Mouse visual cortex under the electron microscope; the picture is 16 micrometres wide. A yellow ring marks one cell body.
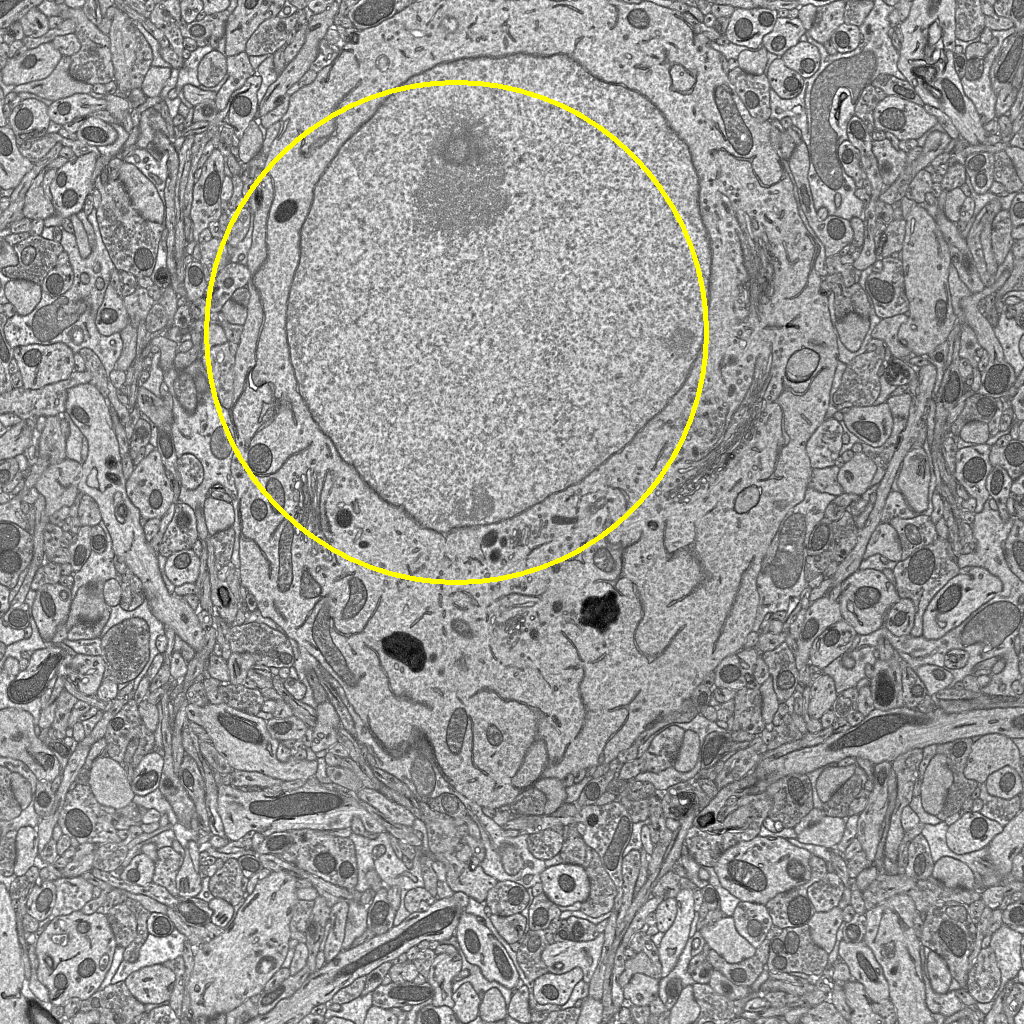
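Excitatory neuron. Its large, roundish nucleus has a smooth outline and lies almost wholly inside the ring. Notice how pale and evenly dispersed the chromatin is, with no thick dark band lining the envelope. One large dark nucleolus sits in the upper part of the nucleus. Below the ring, in the cytoplasm, you can see two very dark irregular dense bodies.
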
